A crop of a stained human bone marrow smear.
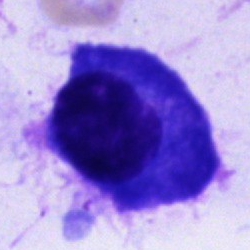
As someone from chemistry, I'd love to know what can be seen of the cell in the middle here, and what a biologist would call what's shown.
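Edge first: the outline is irregular and angular rather than smoothly round. Next, the nucleus sits toward the left side of the cell. The cytoplasm stains a deep, intense blue, with no distinct coarse granules visible. This cell is a plasma cell.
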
